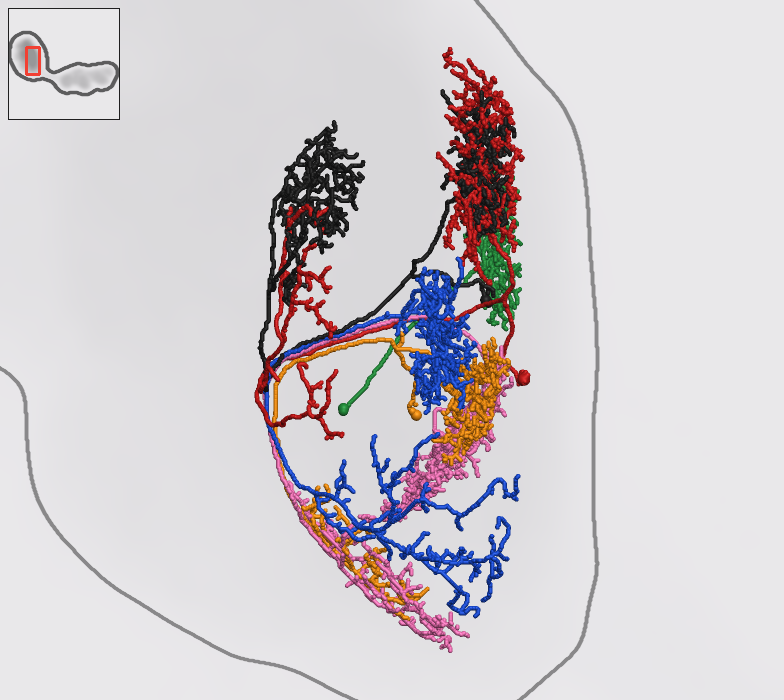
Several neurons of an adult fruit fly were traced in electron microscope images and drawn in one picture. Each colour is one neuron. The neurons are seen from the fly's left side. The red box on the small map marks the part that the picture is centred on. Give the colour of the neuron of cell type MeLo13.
black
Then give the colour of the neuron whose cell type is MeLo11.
orange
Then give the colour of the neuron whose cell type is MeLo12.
red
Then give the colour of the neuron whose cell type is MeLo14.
blue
